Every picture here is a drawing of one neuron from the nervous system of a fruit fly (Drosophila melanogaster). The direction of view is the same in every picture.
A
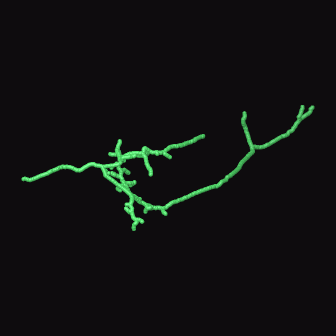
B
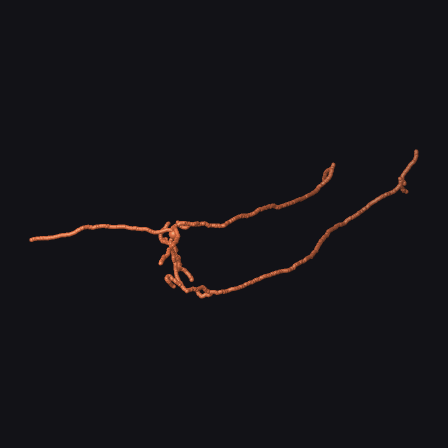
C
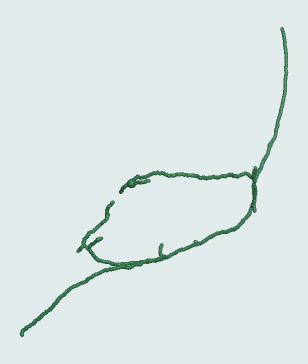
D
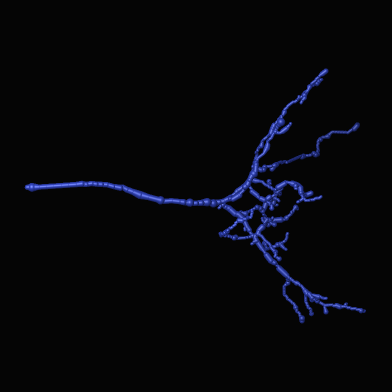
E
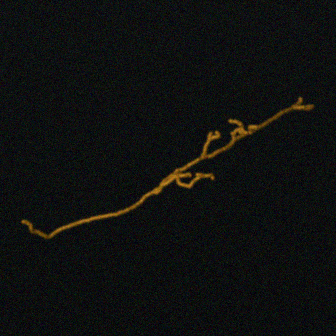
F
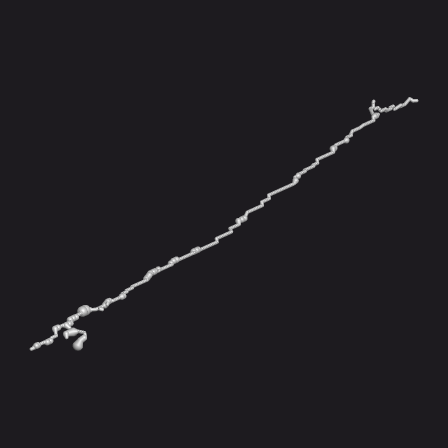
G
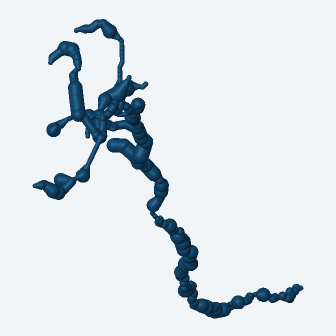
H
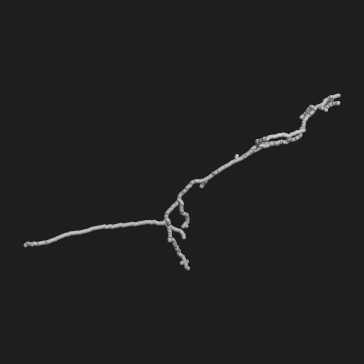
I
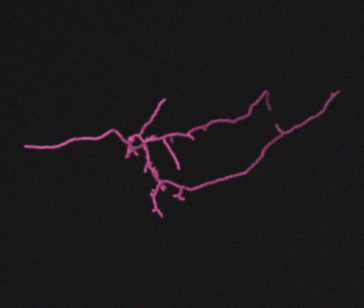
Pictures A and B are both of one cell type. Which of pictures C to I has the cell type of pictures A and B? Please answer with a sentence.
Picture I shows a neuron of the same cell type.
